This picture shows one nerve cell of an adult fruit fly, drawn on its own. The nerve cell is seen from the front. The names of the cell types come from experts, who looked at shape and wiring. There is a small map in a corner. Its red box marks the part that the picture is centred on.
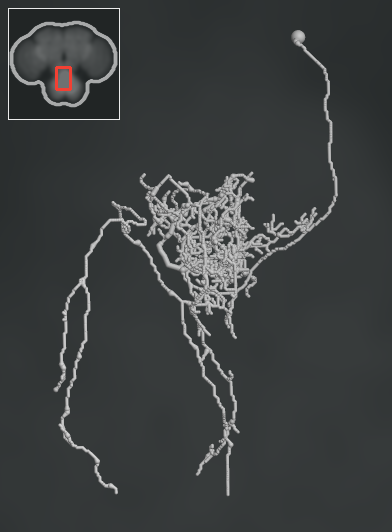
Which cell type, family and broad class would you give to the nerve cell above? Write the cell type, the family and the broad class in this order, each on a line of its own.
IN01A059
hemilineage 01A
nerve-cord intrinsic neuron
